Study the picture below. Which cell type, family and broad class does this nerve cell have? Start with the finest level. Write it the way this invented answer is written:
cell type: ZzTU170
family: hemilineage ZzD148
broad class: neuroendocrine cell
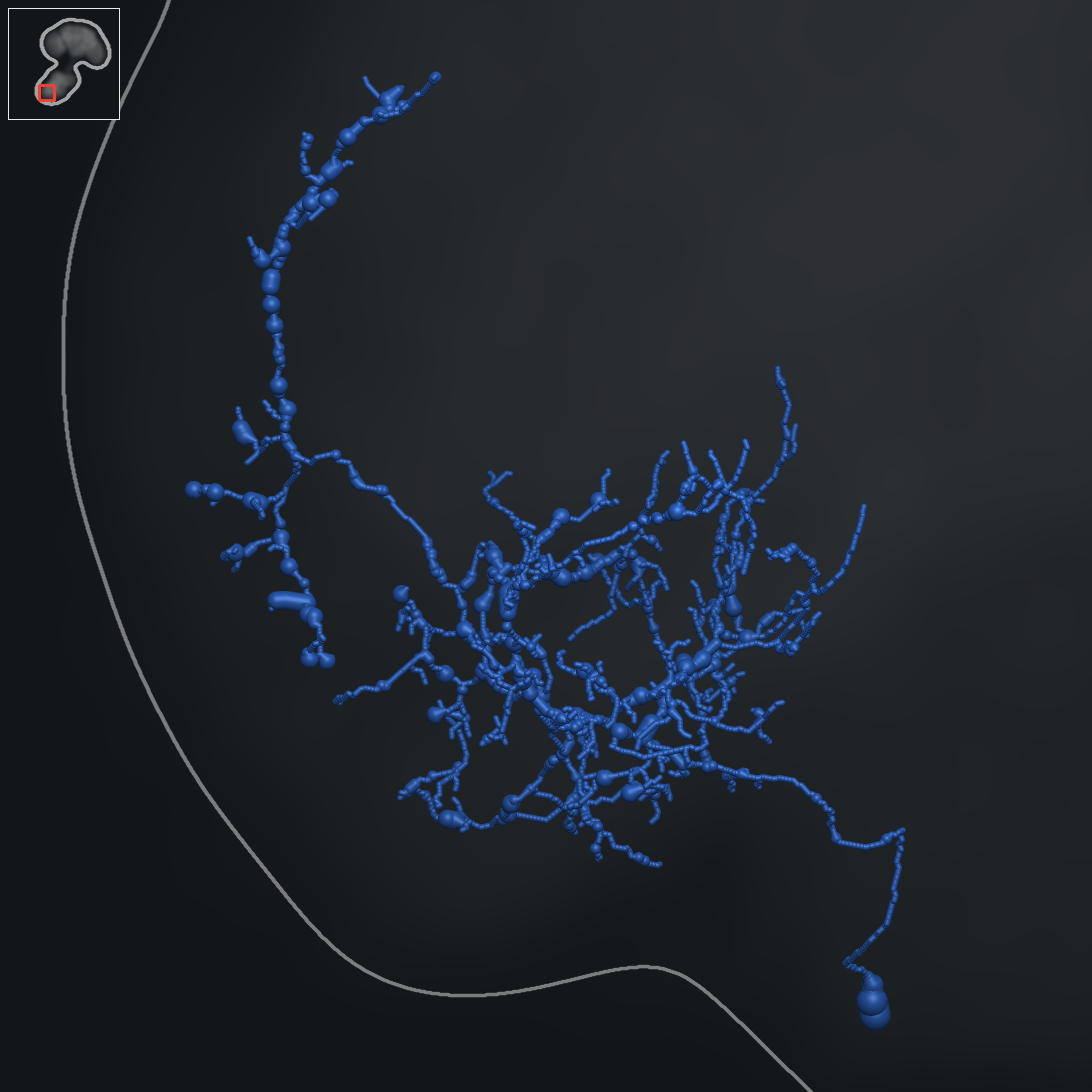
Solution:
cell type: IN13B077
family: hemilineage 13B
broad class: nerve-cord intrinsic neuron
